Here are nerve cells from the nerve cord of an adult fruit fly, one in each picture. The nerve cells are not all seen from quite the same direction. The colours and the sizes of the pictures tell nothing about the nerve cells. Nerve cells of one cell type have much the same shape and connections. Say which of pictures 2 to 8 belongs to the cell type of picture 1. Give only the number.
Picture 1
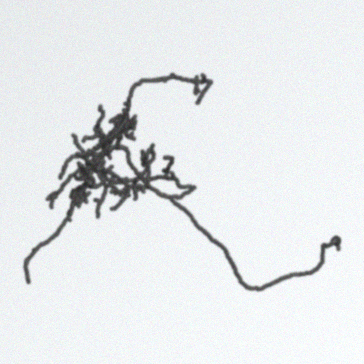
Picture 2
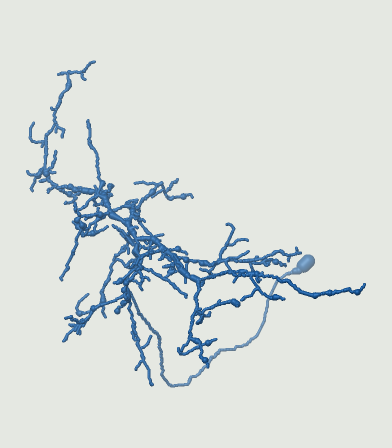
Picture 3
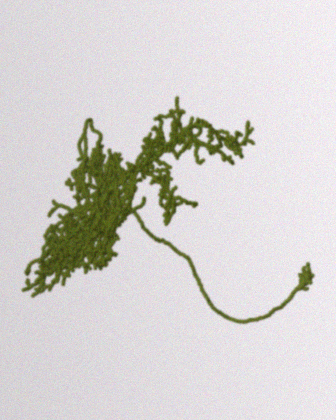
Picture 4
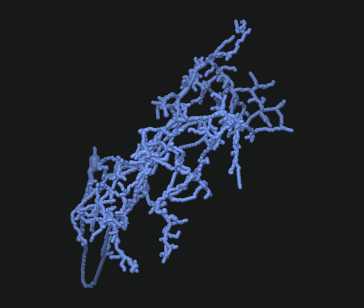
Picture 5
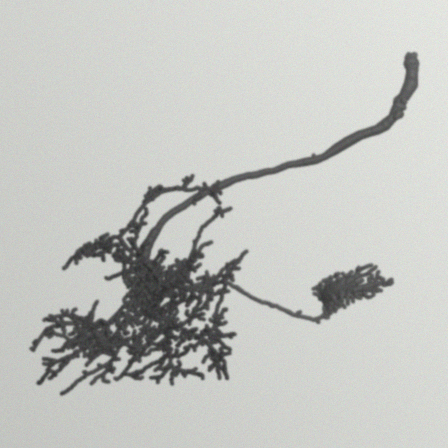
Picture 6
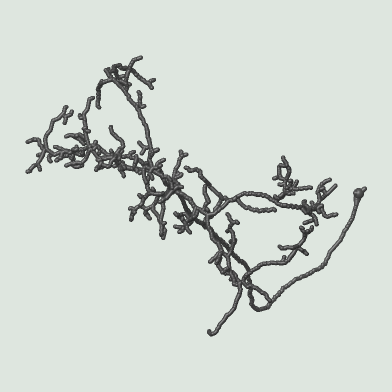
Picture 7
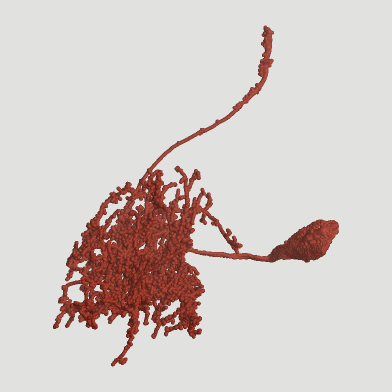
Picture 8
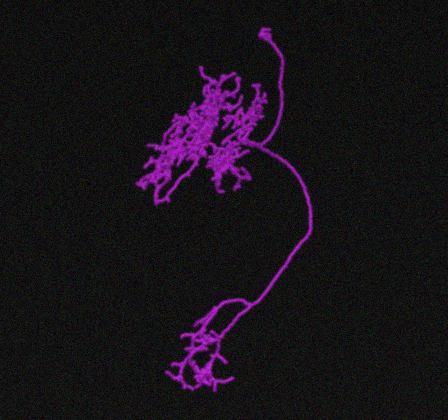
6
